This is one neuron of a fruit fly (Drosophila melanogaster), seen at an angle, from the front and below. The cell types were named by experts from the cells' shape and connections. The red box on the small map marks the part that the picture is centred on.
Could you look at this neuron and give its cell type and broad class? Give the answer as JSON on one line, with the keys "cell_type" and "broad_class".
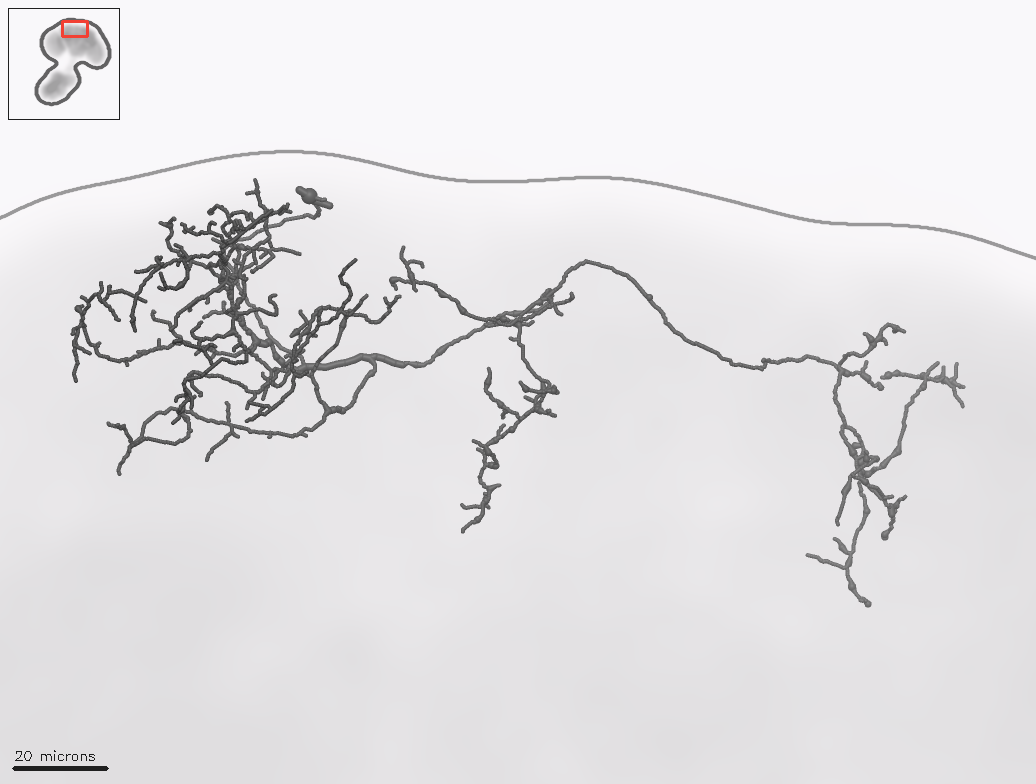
{"cell_type": "SLP393", "broad_class": "central-brain intrinsic neuron"}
